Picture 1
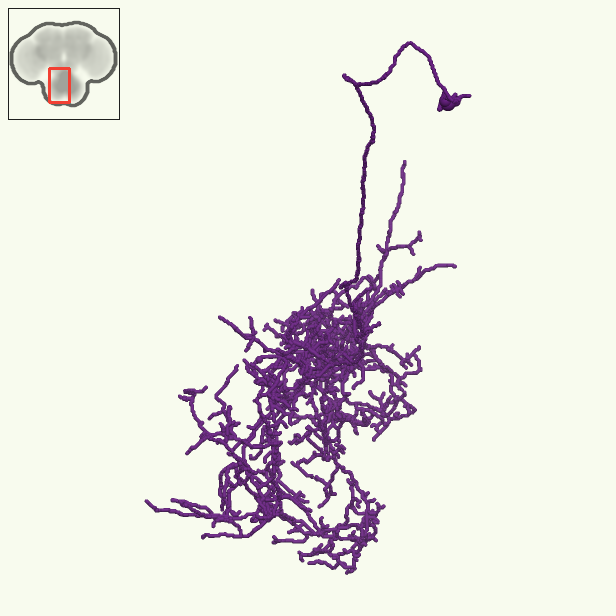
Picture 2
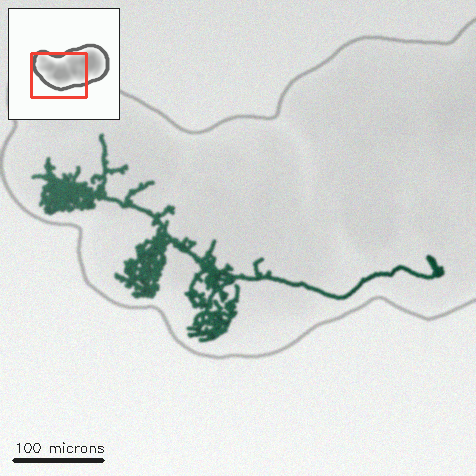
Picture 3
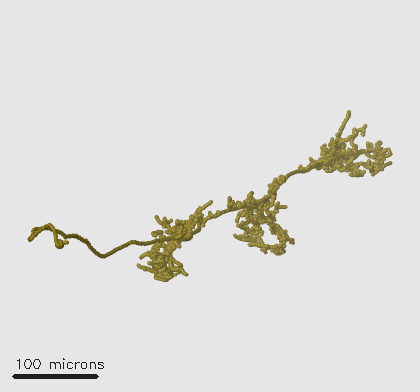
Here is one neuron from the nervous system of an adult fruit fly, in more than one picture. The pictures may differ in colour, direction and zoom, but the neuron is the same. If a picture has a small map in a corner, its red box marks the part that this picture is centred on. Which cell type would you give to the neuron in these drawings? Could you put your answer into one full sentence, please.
The neuron belongs to cell type DNge074.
